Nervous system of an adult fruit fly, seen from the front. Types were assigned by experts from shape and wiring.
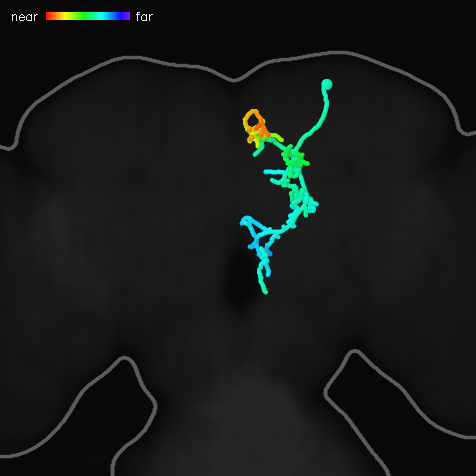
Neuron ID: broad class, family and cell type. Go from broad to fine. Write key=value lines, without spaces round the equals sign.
broad_class=central-brain intrinsic neuron
family=hemilineage CLp1
cell_type=CL167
